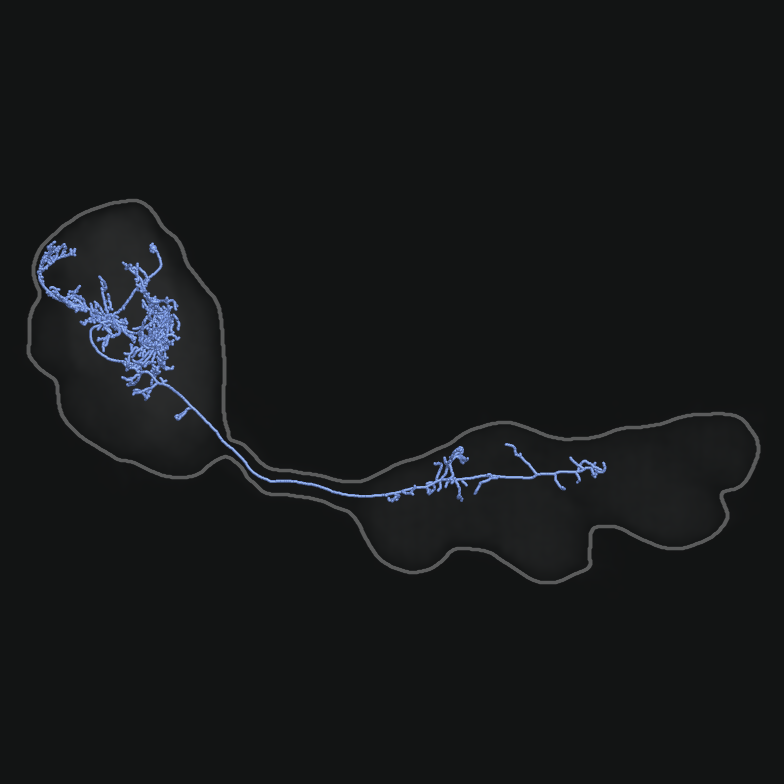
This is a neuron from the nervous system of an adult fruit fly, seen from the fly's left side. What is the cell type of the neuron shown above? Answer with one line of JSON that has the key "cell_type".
{"cell_type": "DNp54"}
